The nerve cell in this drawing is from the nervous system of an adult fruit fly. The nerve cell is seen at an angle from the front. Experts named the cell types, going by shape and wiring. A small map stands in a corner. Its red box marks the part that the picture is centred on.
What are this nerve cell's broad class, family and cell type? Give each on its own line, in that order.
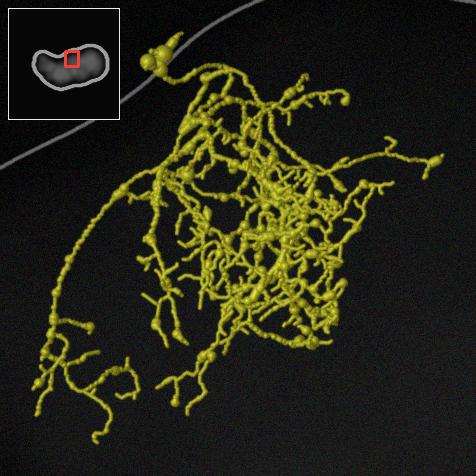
central-brain intrinsic neuron
hemilineage LHd2
SLP305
